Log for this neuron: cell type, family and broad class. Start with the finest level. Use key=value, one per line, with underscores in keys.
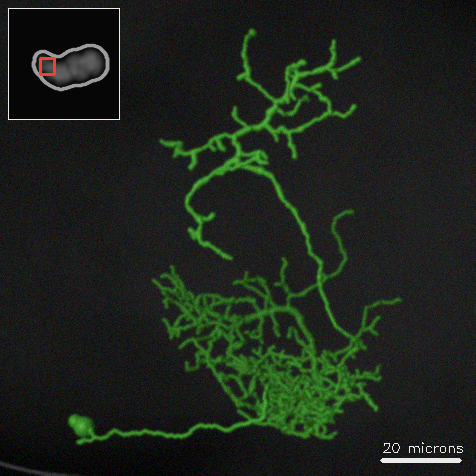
cell_type=IN14A013
family=hemilineage 14A
broad_class=nerve-cord intrinsic neuron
